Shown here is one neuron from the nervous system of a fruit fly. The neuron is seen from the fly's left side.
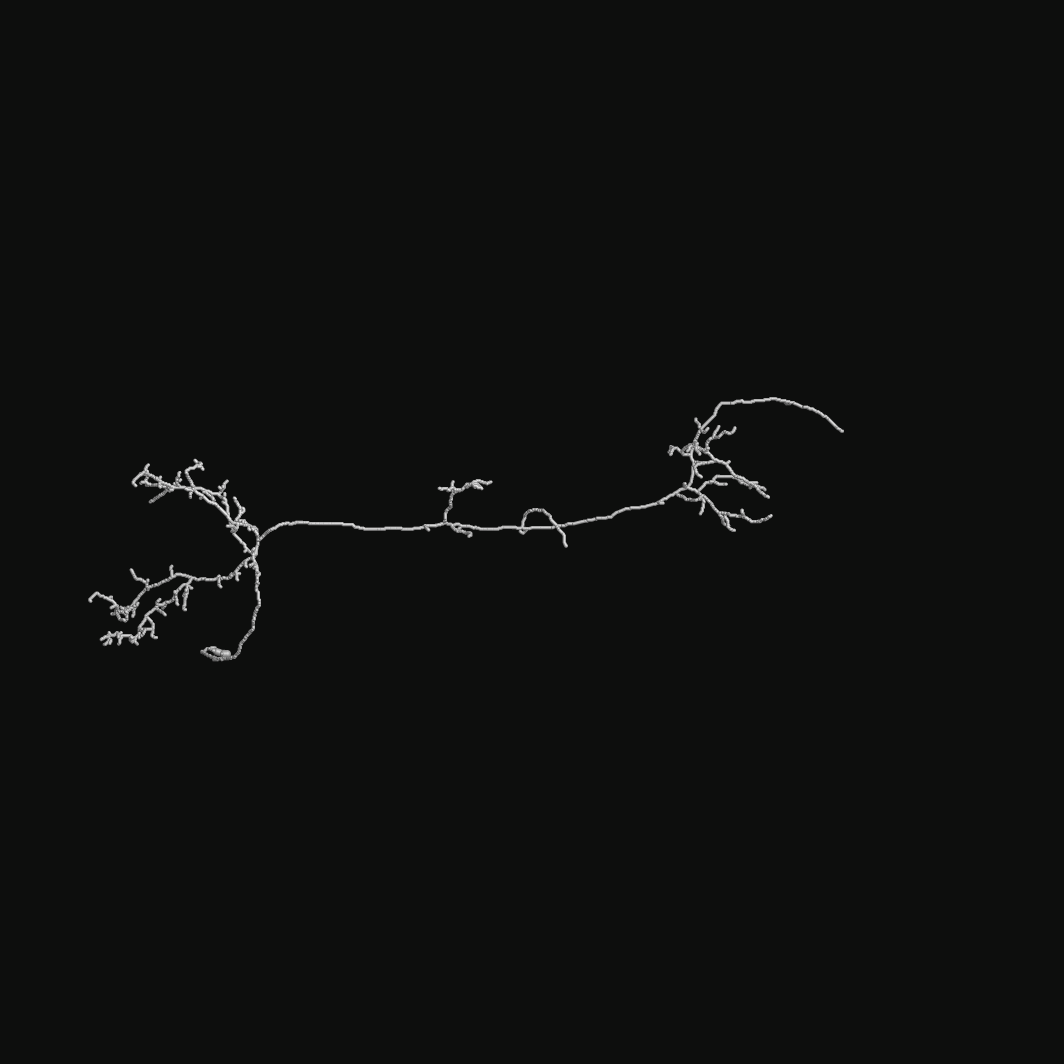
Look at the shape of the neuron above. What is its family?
hemilineage 07B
